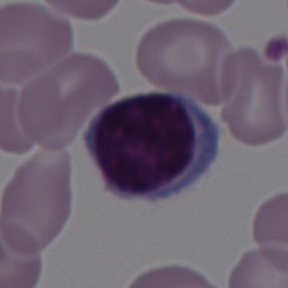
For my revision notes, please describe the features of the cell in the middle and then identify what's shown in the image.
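The cytoplasm here is stained blue and shows no granules. Its outline is smooth, with no projections anywhere. The chromatin is dark and dense right through the nucleus. That's a typical lymphocyte.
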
